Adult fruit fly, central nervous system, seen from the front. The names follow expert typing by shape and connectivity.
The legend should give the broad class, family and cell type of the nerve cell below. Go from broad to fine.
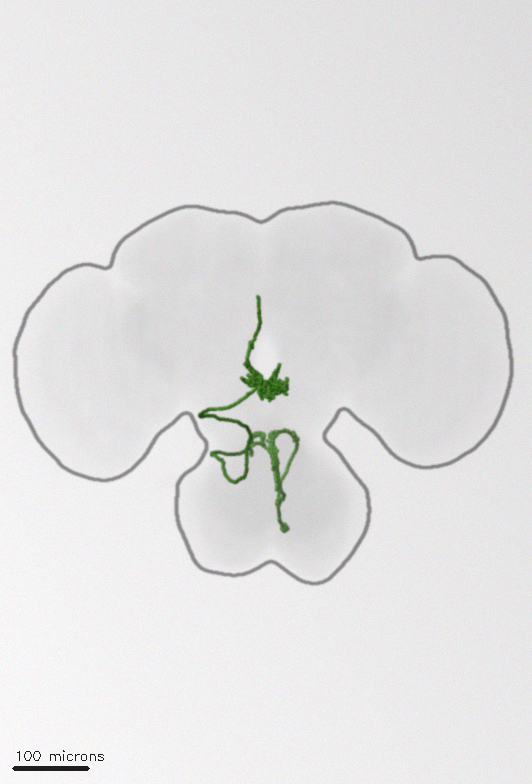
ascending neuron; hemilineage 27X; AN27X018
